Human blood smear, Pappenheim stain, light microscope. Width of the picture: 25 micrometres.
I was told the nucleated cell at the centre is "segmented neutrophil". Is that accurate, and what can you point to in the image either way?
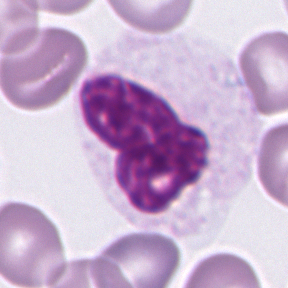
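Deciding: the nucleus forms two overlapping lobes, and fine, faint pinkish-purple granules are scattered through the cytoplasm.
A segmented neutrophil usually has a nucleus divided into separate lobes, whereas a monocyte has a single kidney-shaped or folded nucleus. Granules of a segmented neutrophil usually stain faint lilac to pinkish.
Verdict: segmented neutrophil fits. Against monocyte: cytoplasm very pale lilac, only slightly darker than the background.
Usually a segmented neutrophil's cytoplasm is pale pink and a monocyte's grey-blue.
Fits both: the folding of the nucleus.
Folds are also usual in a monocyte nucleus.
Outline rounded and smooth; chromatin dark purple. Red cells with pale centres lie around the cell.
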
